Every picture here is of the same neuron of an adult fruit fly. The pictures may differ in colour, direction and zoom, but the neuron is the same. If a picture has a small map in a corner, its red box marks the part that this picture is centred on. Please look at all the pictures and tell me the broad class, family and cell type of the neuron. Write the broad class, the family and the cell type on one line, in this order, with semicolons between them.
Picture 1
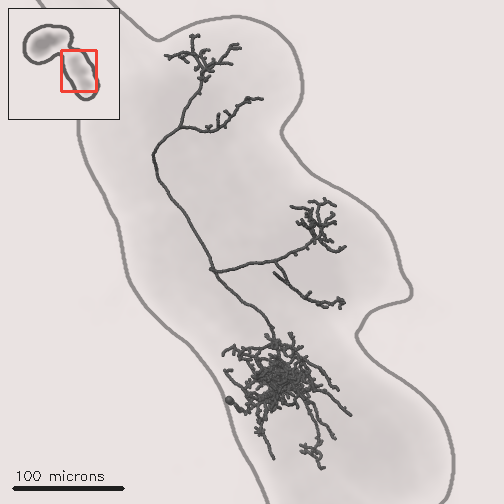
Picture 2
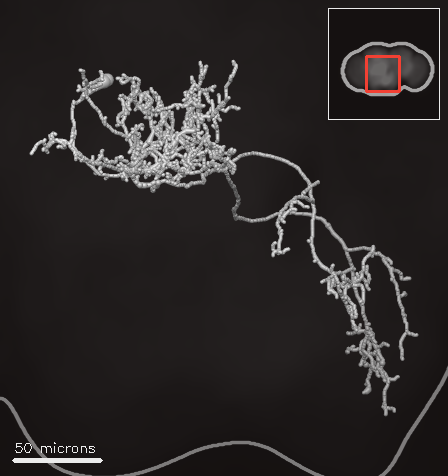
nerve-cord intrinsic neuron; hemilineage 18B; IN18B008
